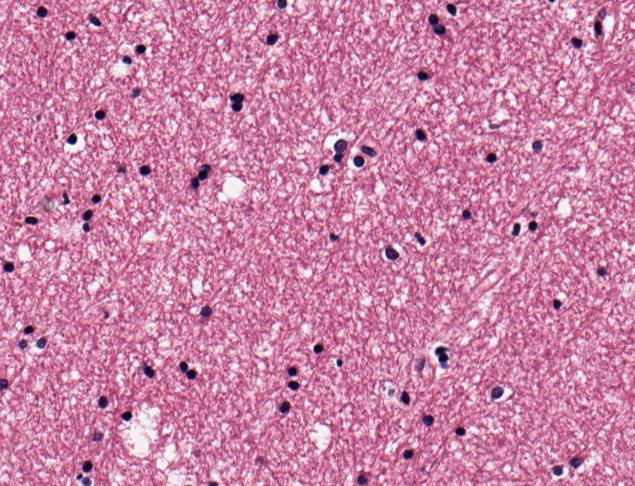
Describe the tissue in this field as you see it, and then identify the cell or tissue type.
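You'll see small, round, dark blue nuclei scattered fairly evenly across the whole field, most with little or no visible cytoplasm around them. Several sit inside clear, empty-looking halos, and some lie close together in pairs or little groups of two or three. This is cerebral cortex.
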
